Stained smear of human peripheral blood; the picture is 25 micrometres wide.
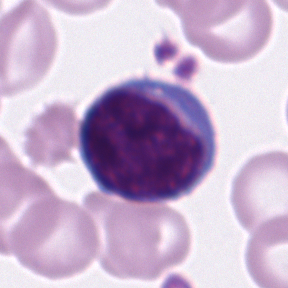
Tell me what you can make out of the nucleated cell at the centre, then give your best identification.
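Outline first: round and smooth, the cell about 12 micrometres across. Next the nucleus, roughly round, not lobed, about 11 by 9 micrometres, sitting off-centre toward the left. Then the chromatin: dense, clumped and dark purple. This is a typical lymphocyte.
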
